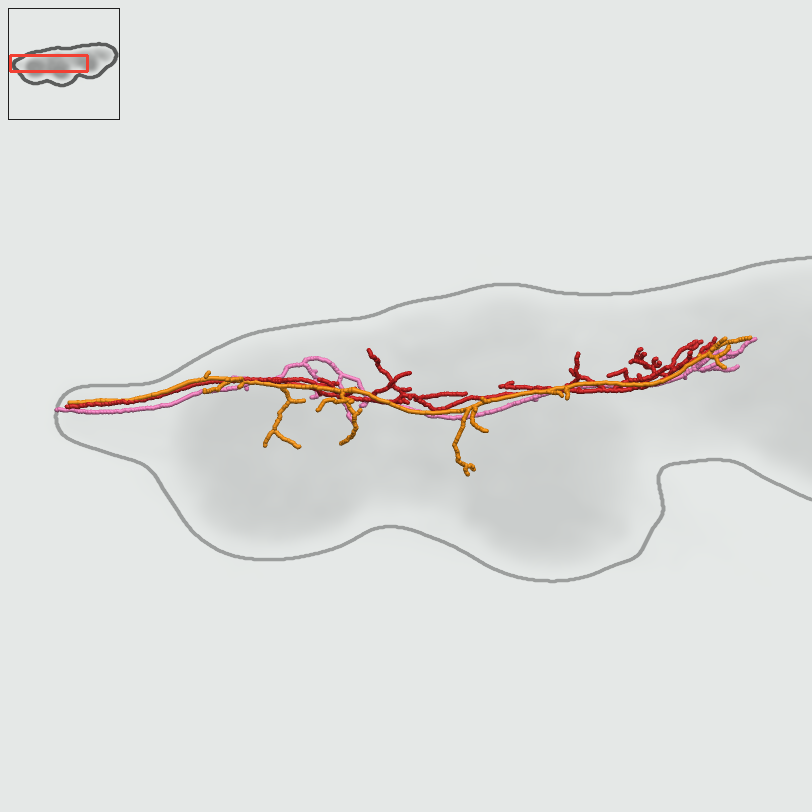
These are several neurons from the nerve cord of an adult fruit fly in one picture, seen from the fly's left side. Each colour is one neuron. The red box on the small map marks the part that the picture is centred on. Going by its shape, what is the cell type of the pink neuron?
DNge034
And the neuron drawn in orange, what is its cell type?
DNb06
